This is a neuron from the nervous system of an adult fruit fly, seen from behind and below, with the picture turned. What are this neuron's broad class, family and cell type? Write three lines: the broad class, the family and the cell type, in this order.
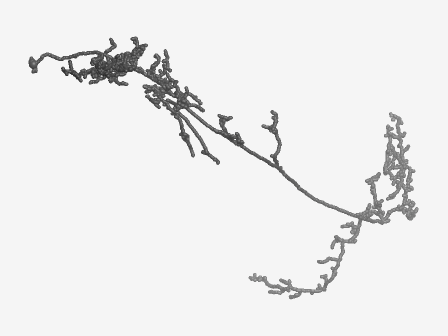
nerve-cord intrinsic neuron
hemilineage 05B
IN05B028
